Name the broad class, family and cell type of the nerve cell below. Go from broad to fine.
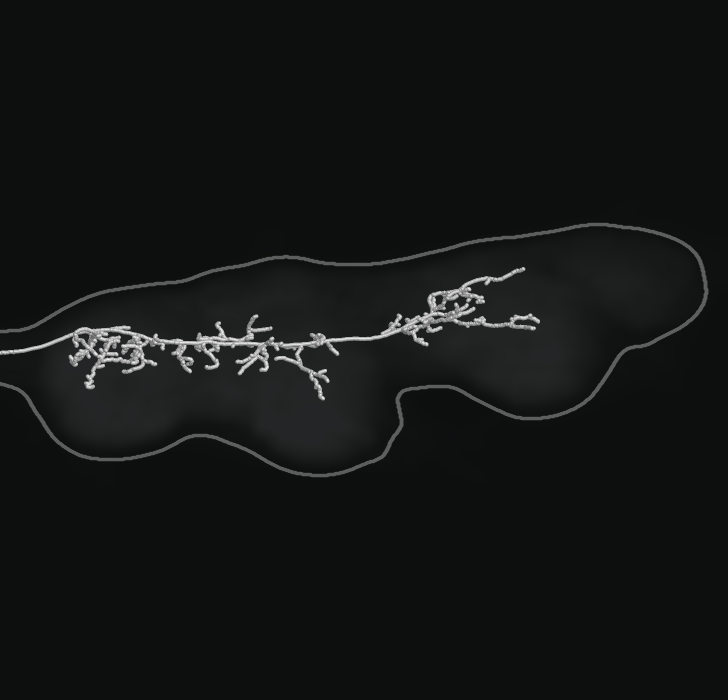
descending neuron; hemilineage WEDd1; aSP22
